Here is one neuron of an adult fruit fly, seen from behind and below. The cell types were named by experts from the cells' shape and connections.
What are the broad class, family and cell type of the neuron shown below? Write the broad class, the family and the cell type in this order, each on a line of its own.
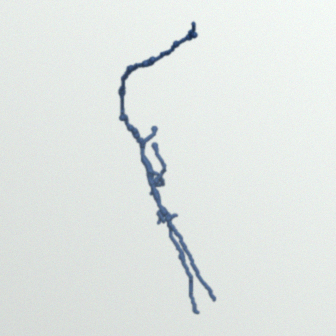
sensory neuron entering the nerve cord
class mechanosensory tactile
SNta37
